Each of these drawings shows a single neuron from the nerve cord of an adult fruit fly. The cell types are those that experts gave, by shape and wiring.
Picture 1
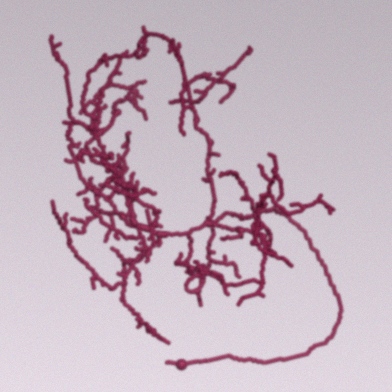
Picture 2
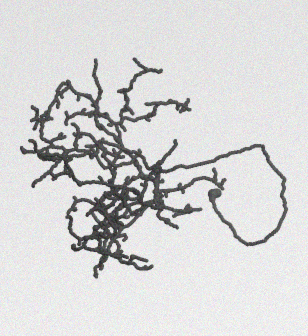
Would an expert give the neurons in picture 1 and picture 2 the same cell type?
yes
